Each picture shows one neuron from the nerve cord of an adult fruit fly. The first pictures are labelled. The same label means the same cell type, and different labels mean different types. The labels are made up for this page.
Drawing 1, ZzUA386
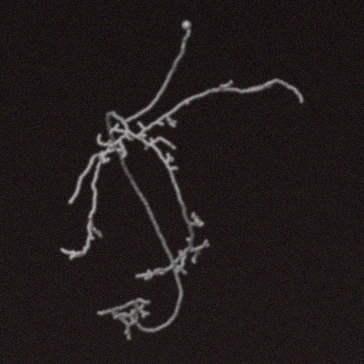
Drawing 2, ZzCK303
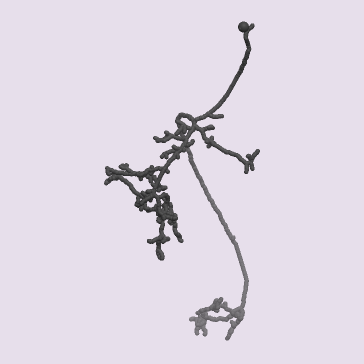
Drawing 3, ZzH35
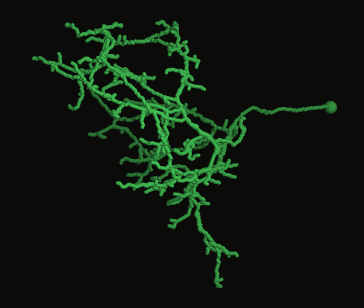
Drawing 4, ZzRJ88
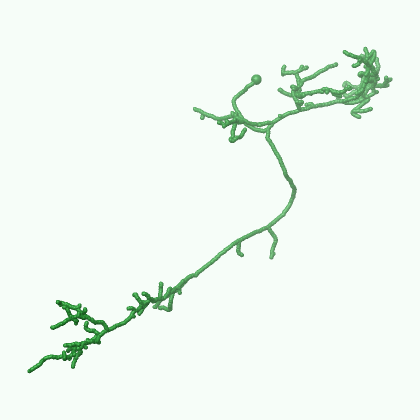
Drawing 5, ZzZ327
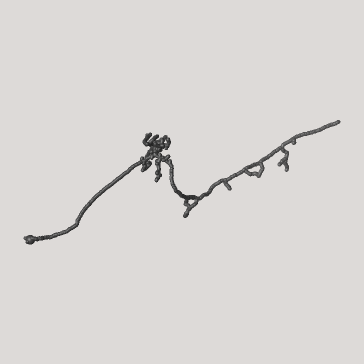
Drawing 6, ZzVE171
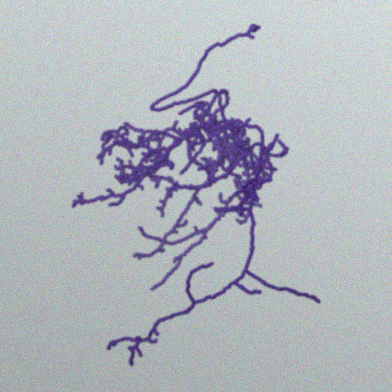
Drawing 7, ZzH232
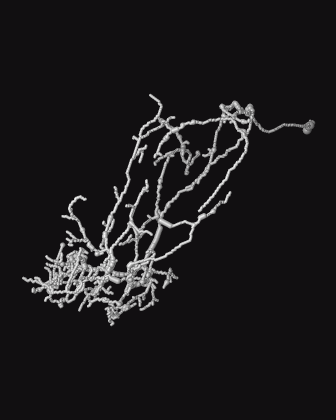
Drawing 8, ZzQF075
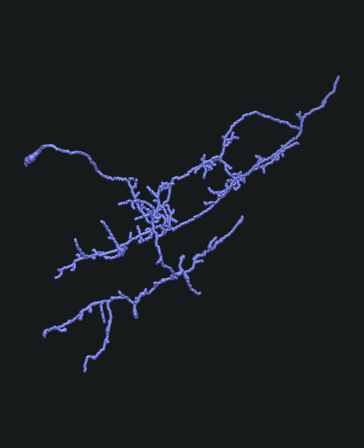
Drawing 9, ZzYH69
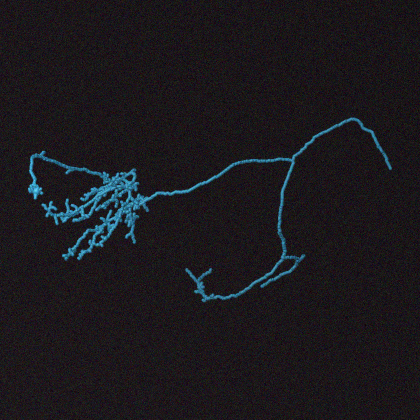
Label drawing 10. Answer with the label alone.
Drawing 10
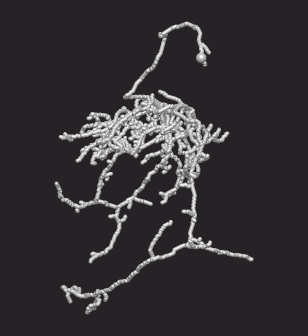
ZzVE171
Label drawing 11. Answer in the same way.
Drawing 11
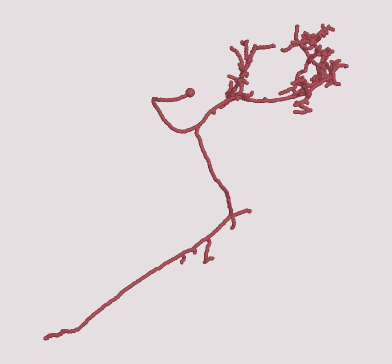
ZzRJ88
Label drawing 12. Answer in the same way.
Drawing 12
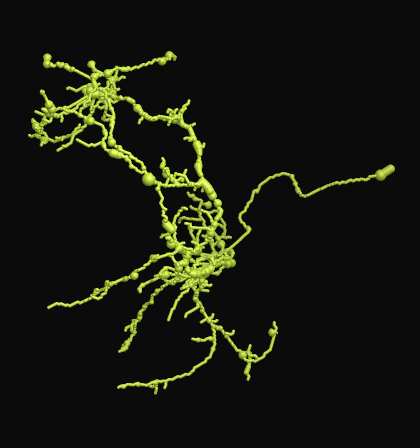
ZzH35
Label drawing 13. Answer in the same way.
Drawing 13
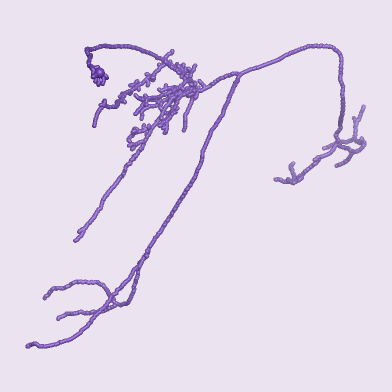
ZzYH69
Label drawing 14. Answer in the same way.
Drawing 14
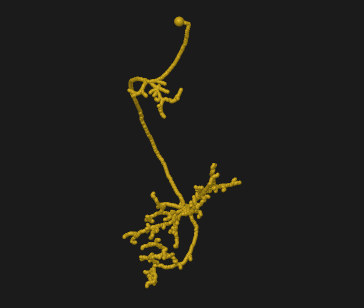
ZzCK303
